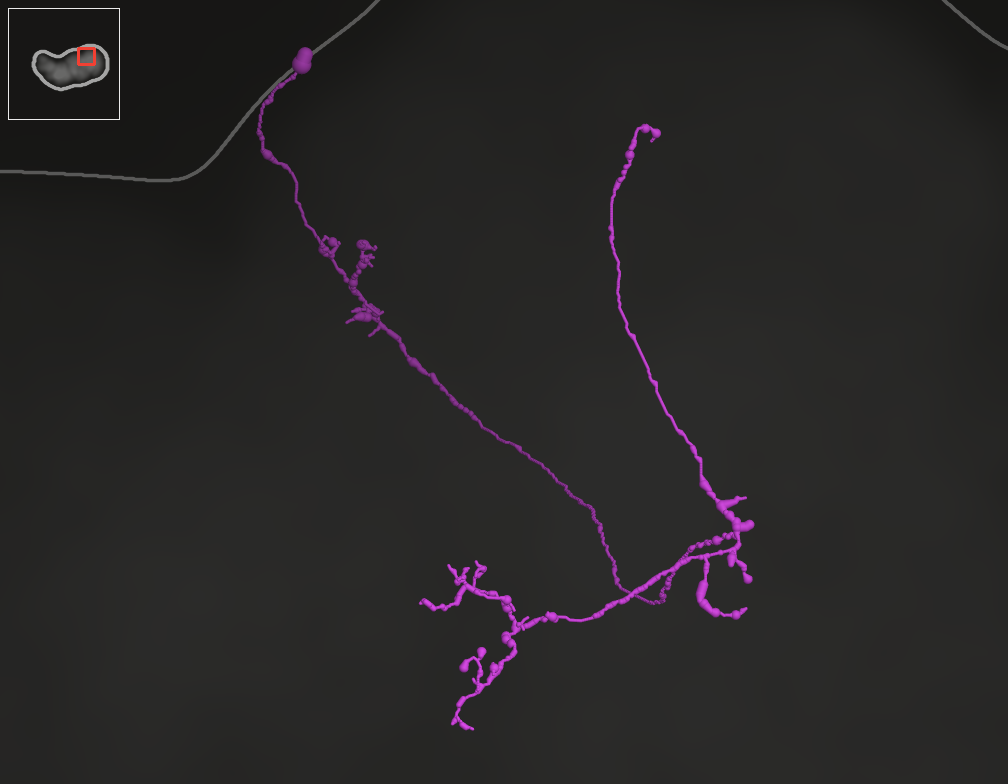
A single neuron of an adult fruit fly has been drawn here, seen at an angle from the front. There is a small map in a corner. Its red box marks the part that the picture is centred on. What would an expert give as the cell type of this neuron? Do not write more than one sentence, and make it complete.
The cell type to which this neuron belongs is KCa'b'-ap1.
